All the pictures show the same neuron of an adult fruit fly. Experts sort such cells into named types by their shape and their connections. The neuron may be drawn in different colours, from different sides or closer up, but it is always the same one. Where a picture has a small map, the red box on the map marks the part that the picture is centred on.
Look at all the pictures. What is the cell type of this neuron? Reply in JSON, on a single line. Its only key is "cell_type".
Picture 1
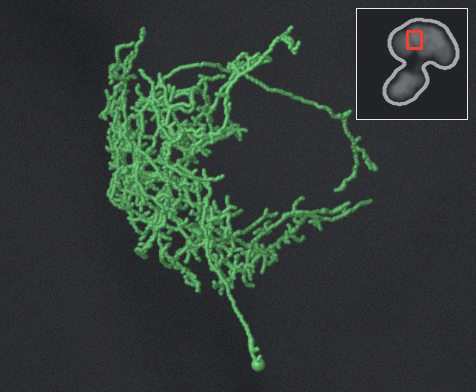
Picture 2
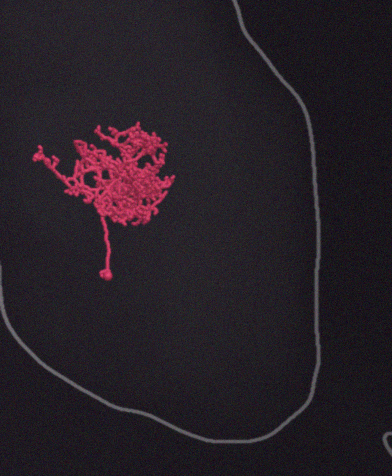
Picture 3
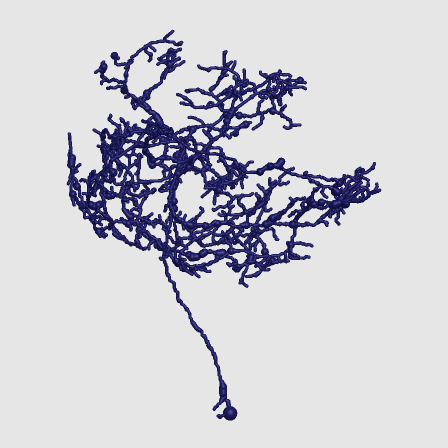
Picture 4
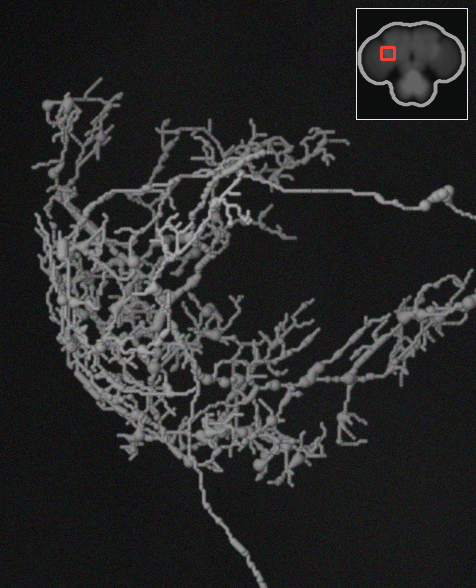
{"cell_type": "PVLP073"}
